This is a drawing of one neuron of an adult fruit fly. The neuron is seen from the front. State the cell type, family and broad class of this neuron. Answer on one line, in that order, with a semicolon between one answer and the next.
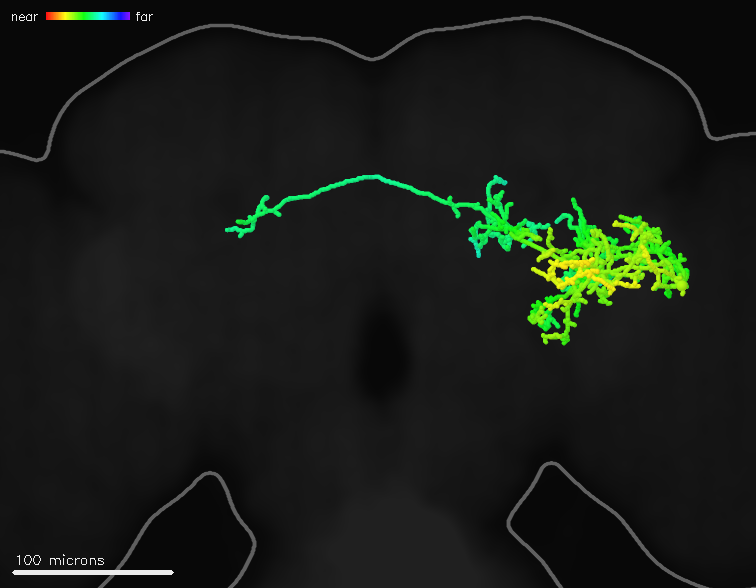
CB3466; hemilineage VLPl2_medial; central-brain intrinsic neuron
